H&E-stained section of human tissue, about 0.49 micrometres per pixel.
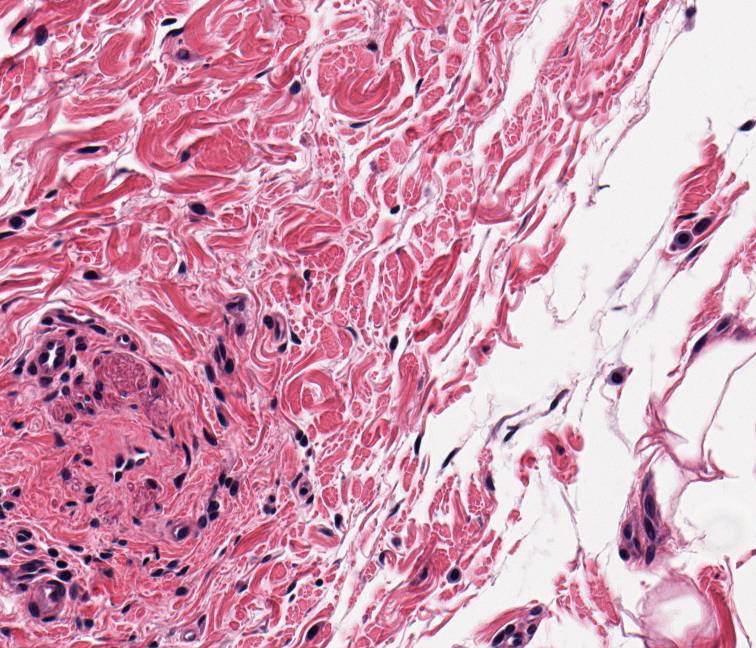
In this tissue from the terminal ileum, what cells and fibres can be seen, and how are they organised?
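Looking here, dense pink collagen bundles fill the left and centre; the right is loose, largely empty. They're wavy, cut in mixed planes, many as rounded cross-sections. Between them, sparse small dark spindle-shaped nuclei. Lower left, though, a more cellular focus, with crowded dark nuclei.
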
